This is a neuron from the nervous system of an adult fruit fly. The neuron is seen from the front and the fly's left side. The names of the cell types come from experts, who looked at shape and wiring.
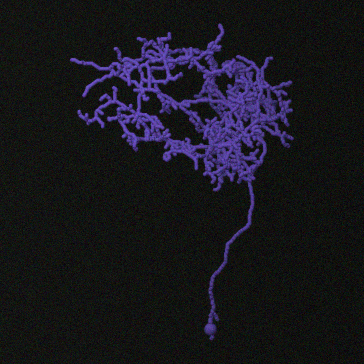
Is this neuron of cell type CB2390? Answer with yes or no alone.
yes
